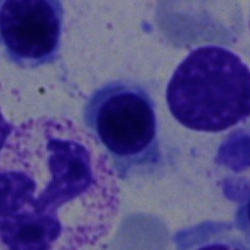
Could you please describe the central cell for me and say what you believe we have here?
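Off-centre nucleus, toward the right side of the cell. Dense chromatin, deep dark purple. Nucleoli not seen. Cytoplasm without granules. Name: erythroblast.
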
